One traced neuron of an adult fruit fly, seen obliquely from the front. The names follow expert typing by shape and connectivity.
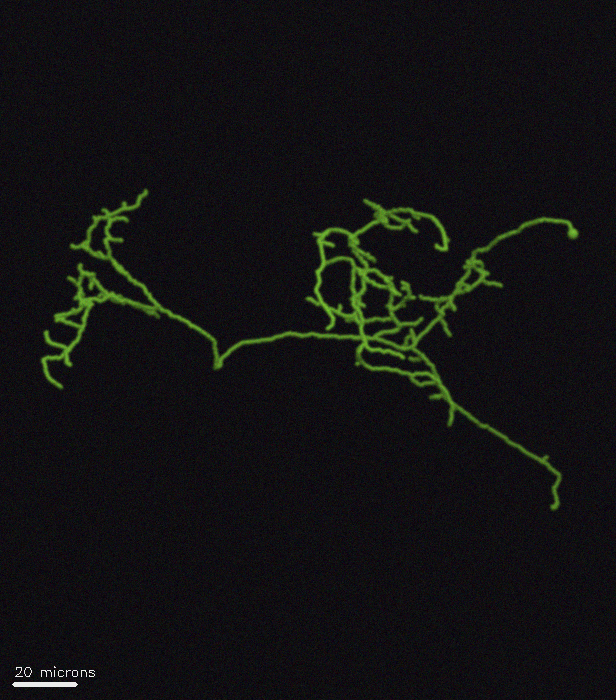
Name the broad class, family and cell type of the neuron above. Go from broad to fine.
central-brain intrinsic neuron; hemilineage VLPd&p1_posterior; CB3060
